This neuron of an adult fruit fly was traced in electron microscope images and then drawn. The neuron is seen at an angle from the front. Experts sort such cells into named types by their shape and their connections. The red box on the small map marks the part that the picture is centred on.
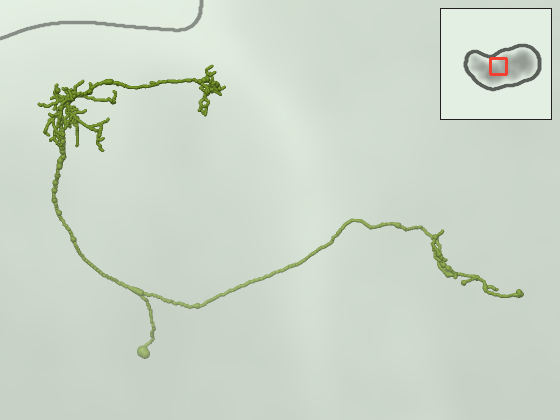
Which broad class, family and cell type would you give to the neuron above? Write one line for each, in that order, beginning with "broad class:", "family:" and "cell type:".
broad class: visual projection neuron
family: LLPC
cell type: LLPC2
